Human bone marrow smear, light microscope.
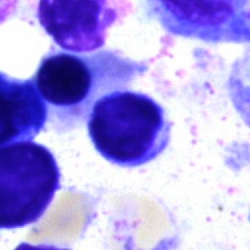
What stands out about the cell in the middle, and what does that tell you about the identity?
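I'm looking first at the outline, and it is smooth and round. Inside, the chromatin looks dense and stains deep purple. The cytoplasm makes only a thin rim around the nucleus, and it's pale blue. This one is a lymphocyte.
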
